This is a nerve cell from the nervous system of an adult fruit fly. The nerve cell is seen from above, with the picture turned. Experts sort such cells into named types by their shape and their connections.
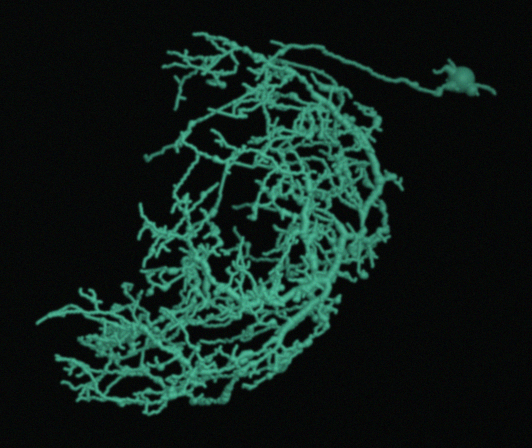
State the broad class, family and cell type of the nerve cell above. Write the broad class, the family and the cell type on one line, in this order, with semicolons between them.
nerve-cord intrinsic neuron; hemilineage 21A; IN21A012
